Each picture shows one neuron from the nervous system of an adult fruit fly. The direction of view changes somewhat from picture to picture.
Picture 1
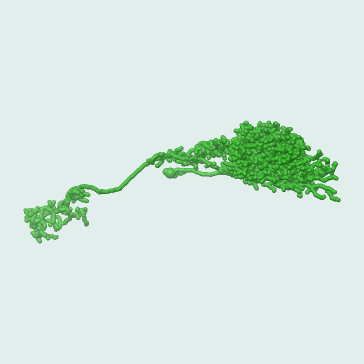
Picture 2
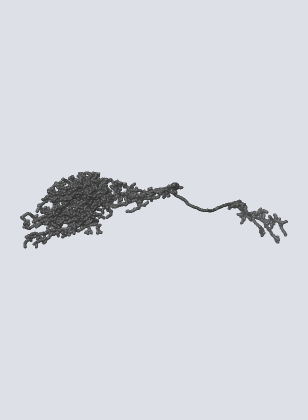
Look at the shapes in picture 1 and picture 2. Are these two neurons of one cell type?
yes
